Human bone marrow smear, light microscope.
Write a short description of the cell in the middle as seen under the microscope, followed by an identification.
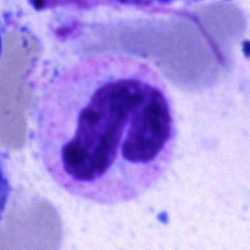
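The nuclear band bends at the top, and both of its ends point downward. Its chromatin is dark purple and coarsely clumped. Abundant pale pink cytoplasm holds scattered fine pink-lilac granules. This is a band neutrophil.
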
